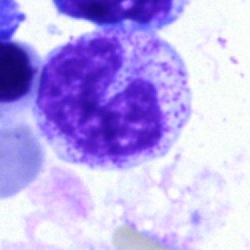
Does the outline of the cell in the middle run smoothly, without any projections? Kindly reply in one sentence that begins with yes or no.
Yes, no projections, blebs or ragged parts break the cell's outline.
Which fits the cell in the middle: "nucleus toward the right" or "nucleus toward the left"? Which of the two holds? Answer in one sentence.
The cell has its nucleus positioned toward the left.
